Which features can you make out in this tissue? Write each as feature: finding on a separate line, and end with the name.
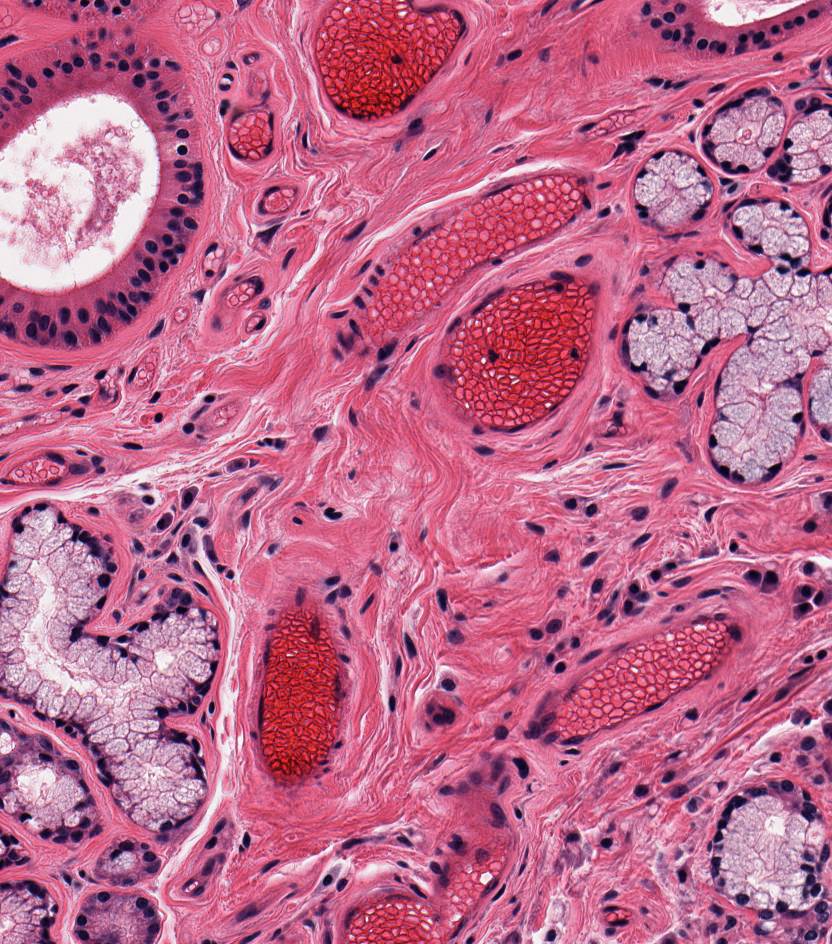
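Arrangement: clusters of mucous acini along the right edge and at the lower left
Cytoplasm: pale, foamy and grey-violet in the acinar cells
Nuclei: small, dark, flattened against the cell bases
Stroma: dense pink collagenous tissue with scattered spindle-shaped nuclei between the glands
Name: minor salivary gland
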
